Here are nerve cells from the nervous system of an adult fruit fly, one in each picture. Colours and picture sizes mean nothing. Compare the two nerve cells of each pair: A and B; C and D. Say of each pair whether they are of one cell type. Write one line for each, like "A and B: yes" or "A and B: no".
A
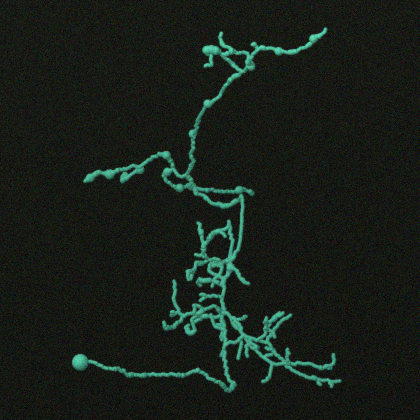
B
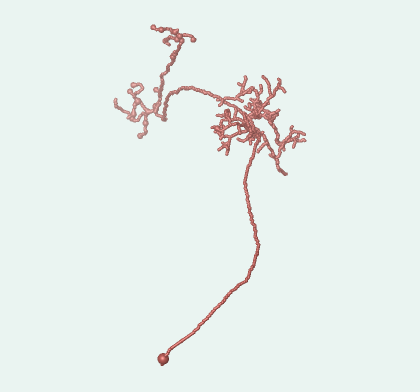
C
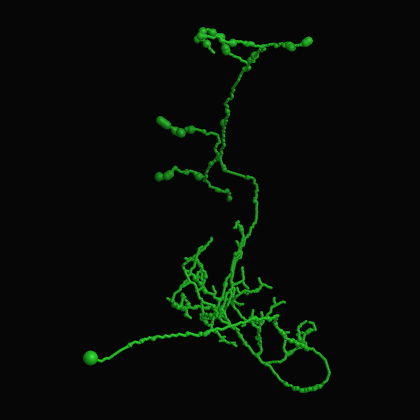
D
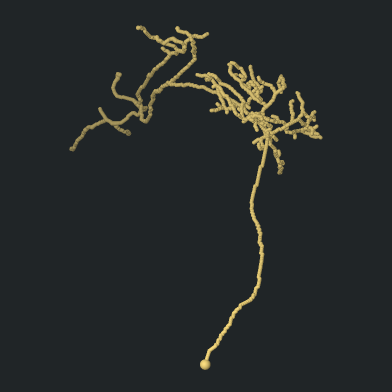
A and B: no
C and D: no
